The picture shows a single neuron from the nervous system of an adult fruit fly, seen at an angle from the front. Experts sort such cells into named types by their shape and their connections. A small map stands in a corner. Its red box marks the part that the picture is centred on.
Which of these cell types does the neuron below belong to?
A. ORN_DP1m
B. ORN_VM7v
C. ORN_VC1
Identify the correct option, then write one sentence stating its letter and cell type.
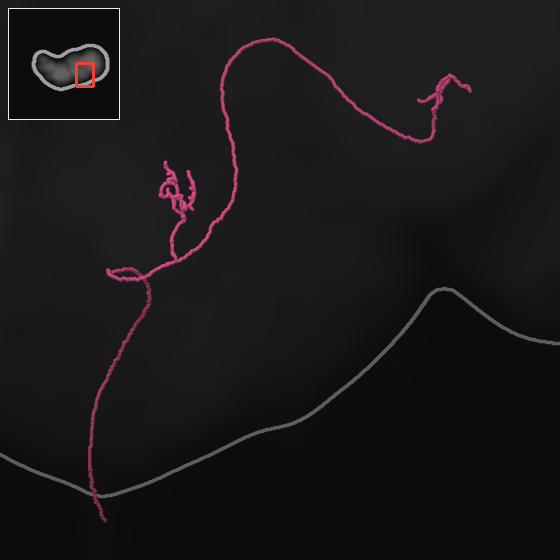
As option C gives it, the neuron's cell type is ORN_VC1.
